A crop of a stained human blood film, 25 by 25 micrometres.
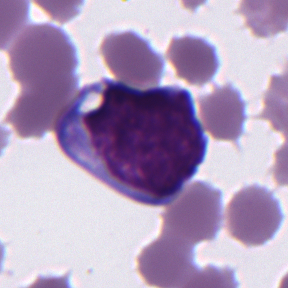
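Typical lymphocyte at the centre of a stained peripheral blood smear. Its single nucleus is not lobed and fills most of the cell, while the cytoplasm lies mostly on the left side of the nucleus. In this typical lymphocyte, a small clear vacuole sits at the upper left edge of the nucleus.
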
